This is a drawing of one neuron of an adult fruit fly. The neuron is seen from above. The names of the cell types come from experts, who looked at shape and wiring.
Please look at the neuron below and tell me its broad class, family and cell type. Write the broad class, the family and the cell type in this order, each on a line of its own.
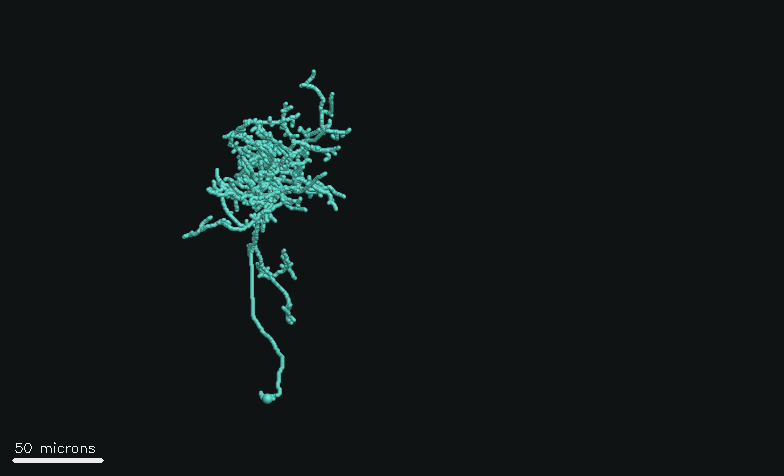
central-brain intrinsic neuron
hemilineage DM5_ventral
LAL186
